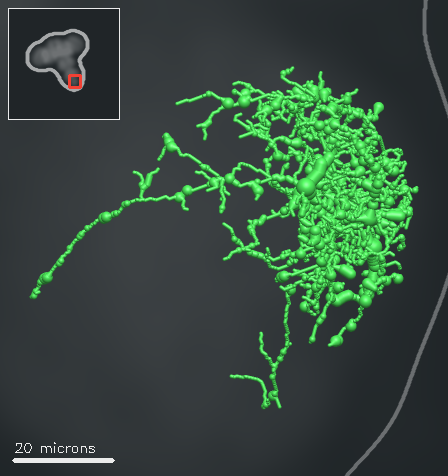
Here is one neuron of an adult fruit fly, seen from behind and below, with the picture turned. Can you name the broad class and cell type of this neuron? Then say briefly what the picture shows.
It is a nerve-cord intrinsic neuron. The cell type is INXXX317. By the scale bar it is about 80 microns wide in this view. Dozens of branch ends can be seen.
